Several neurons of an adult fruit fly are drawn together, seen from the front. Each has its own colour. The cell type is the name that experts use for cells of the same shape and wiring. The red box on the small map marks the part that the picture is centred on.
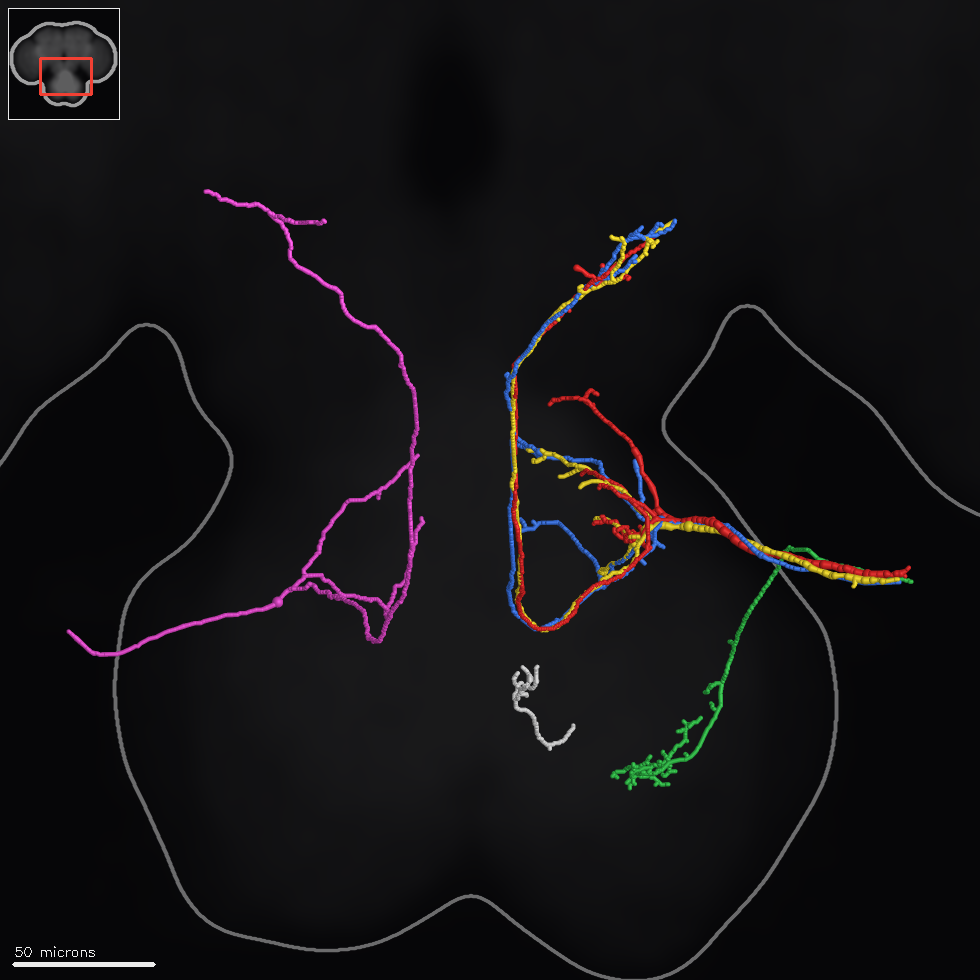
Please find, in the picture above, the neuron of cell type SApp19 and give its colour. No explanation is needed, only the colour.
blue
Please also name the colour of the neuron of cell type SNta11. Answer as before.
green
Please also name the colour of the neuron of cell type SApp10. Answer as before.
magenta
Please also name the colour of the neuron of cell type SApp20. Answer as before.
red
